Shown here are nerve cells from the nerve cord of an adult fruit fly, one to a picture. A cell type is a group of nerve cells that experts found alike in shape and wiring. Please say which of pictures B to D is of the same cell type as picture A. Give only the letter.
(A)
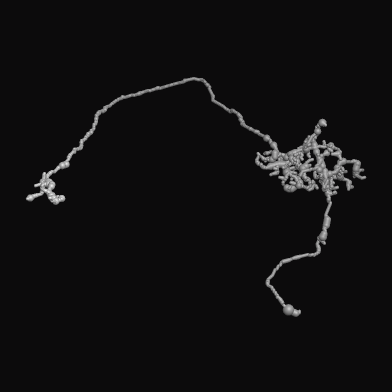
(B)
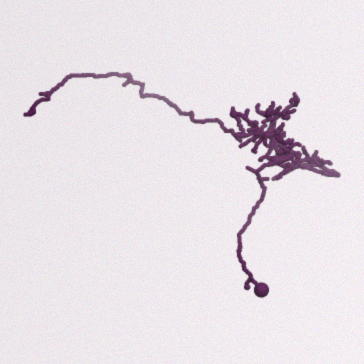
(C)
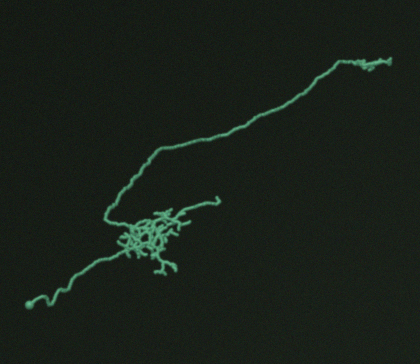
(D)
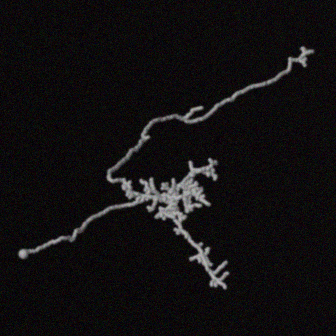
C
